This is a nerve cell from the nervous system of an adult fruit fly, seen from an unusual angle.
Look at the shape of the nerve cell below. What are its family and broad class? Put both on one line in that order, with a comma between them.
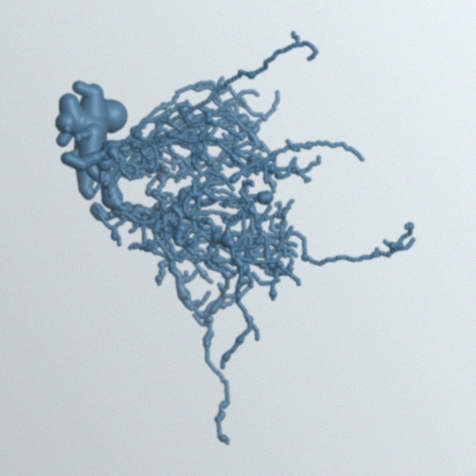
MNad, motor neuron of the nerve cord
